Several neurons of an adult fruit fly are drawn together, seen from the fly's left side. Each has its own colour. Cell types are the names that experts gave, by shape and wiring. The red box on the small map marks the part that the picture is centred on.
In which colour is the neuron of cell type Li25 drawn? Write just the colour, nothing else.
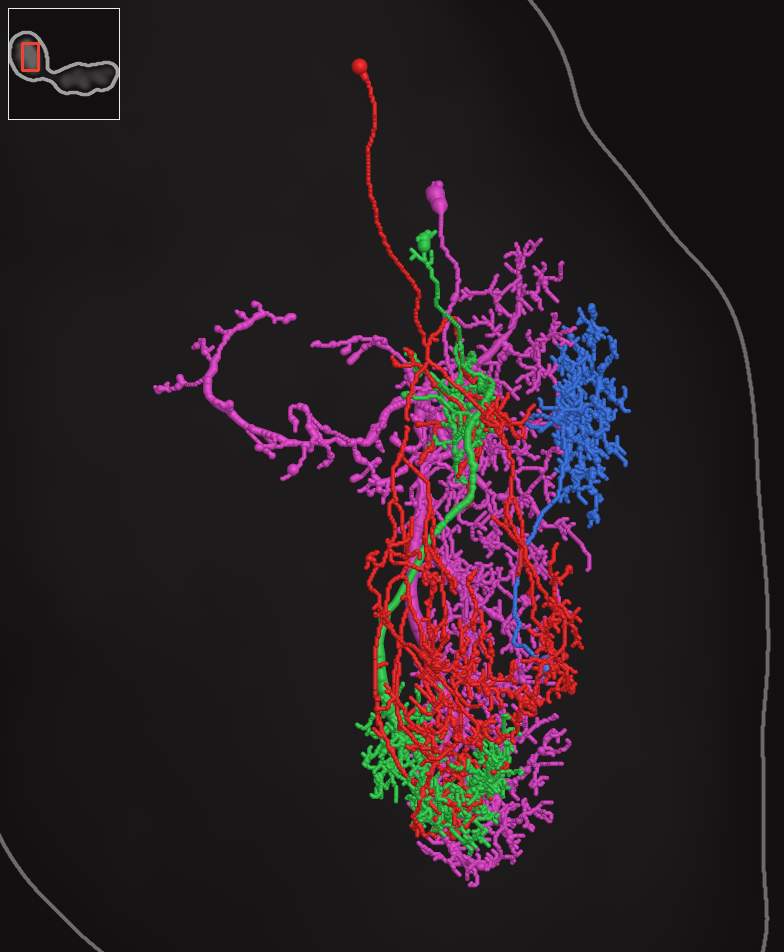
blue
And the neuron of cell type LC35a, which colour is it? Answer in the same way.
red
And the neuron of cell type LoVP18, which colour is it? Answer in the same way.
green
